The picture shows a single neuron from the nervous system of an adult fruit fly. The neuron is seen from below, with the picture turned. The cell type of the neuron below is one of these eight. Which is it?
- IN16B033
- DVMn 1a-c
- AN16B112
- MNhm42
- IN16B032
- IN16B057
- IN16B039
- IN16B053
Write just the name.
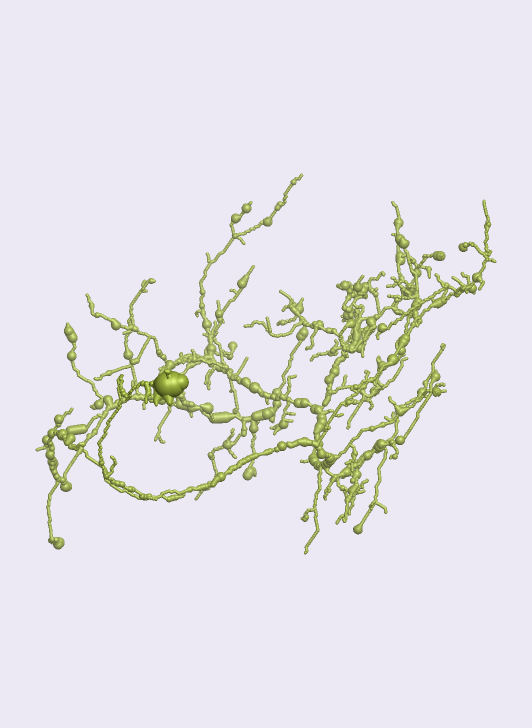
IN16B053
